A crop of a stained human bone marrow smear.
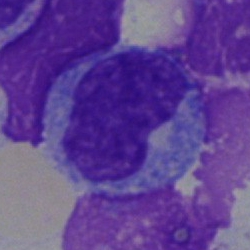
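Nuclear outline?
Notched on the right side.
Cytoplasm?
A rim around a nucleus that fills most of the cell, widest on the right, with a pale clear zone inside the notch.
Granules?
No distinct purple granules.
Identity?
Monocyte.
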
